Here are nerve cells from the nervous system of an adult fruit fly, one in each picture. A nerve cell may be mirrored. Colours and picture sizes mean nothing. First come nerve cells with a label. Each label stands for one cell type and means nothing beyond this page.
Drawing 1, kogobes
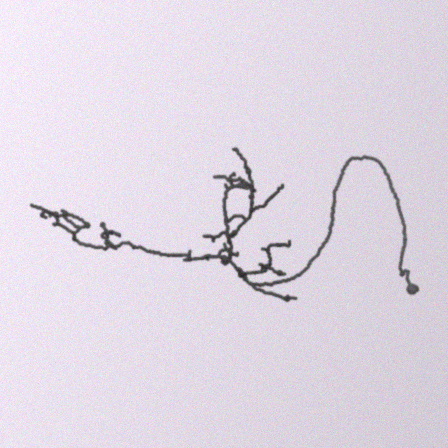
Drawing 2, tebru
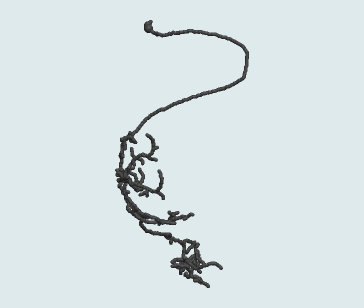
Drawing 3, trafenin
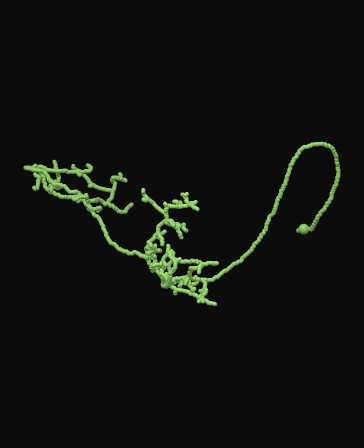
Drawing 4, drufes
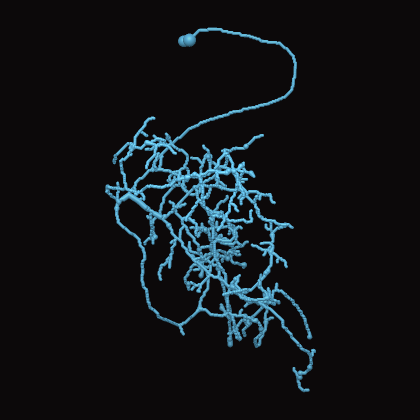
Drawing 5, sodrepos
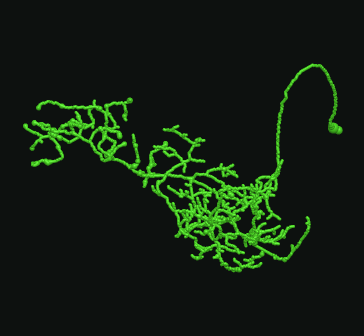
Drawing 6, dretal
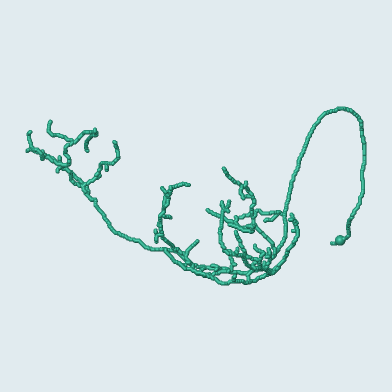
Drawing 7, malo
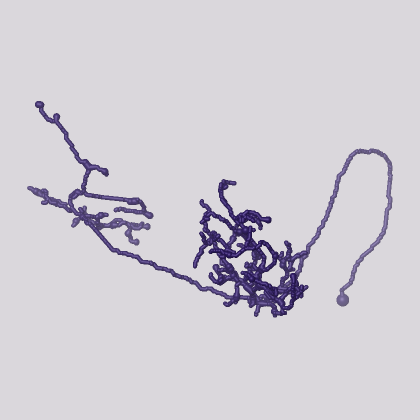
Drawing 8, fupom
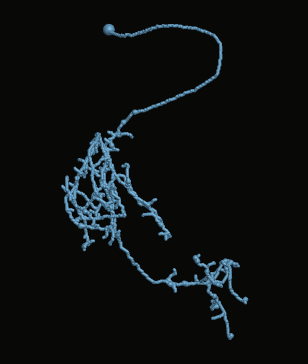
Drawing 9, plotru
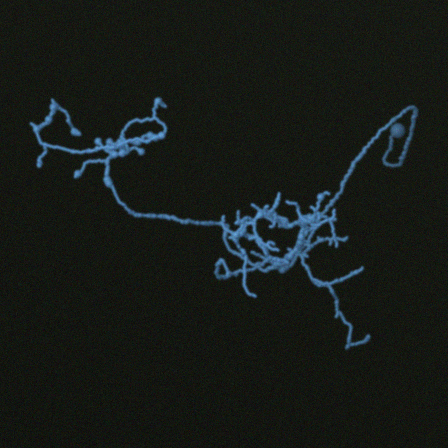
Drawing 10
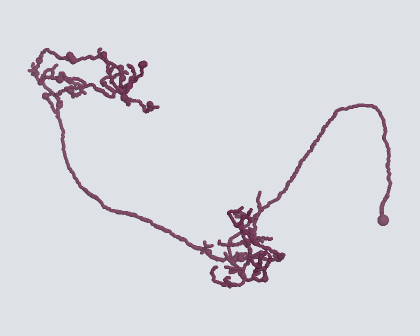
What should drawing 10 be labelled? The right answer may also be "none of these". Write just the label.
none of these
